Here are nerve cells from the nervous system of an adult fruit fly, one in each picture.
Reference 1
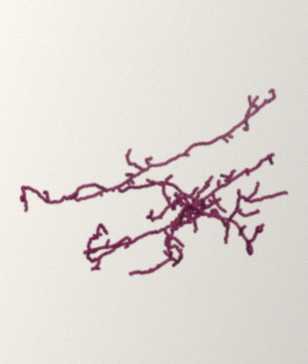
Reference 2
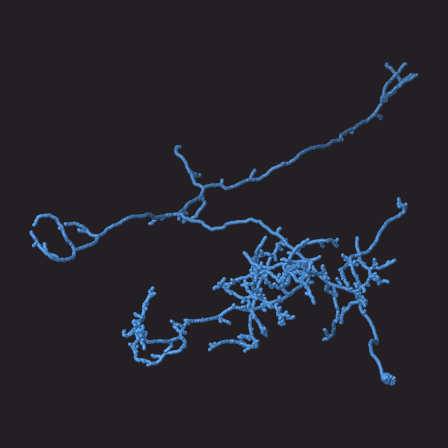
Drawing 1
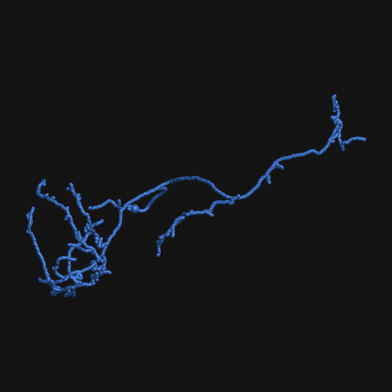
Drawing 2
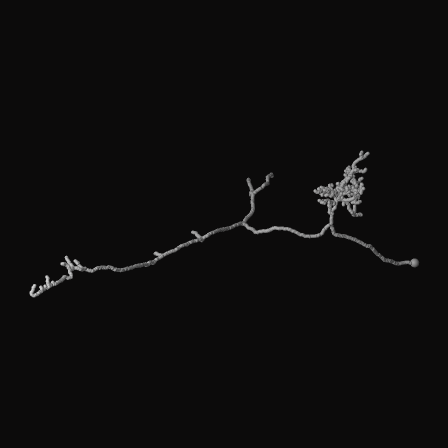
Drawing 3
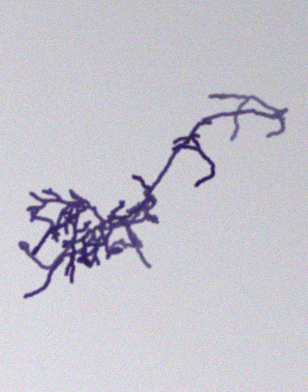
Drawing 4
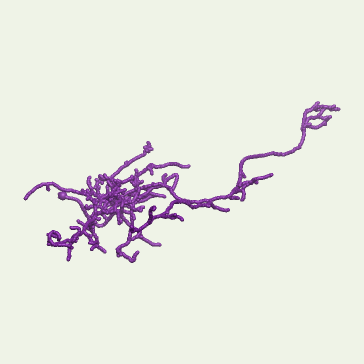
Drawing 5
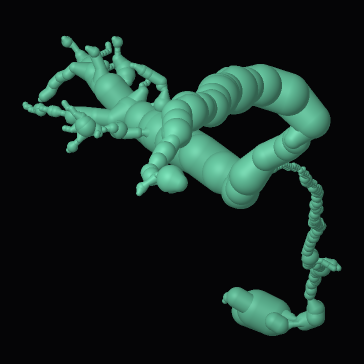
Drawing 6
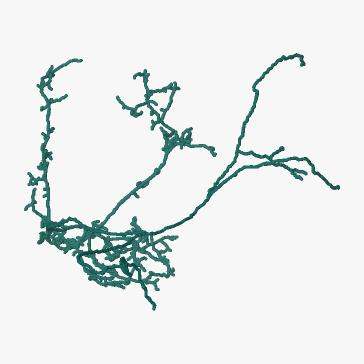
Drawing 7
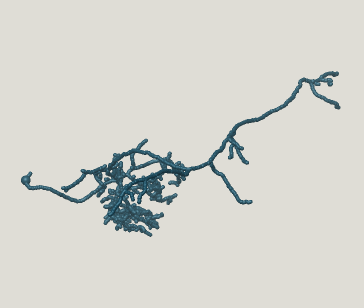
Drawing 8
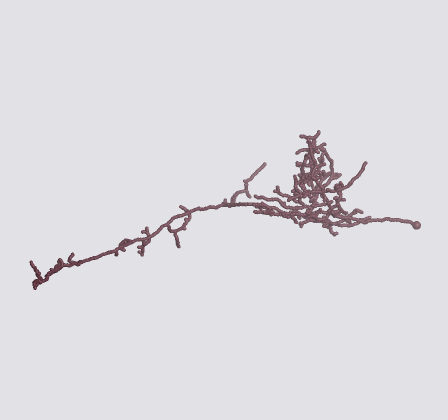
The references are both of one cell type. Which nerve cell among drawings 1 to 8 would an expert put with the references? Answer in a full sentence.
Drawing 4 is of the same cell type.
